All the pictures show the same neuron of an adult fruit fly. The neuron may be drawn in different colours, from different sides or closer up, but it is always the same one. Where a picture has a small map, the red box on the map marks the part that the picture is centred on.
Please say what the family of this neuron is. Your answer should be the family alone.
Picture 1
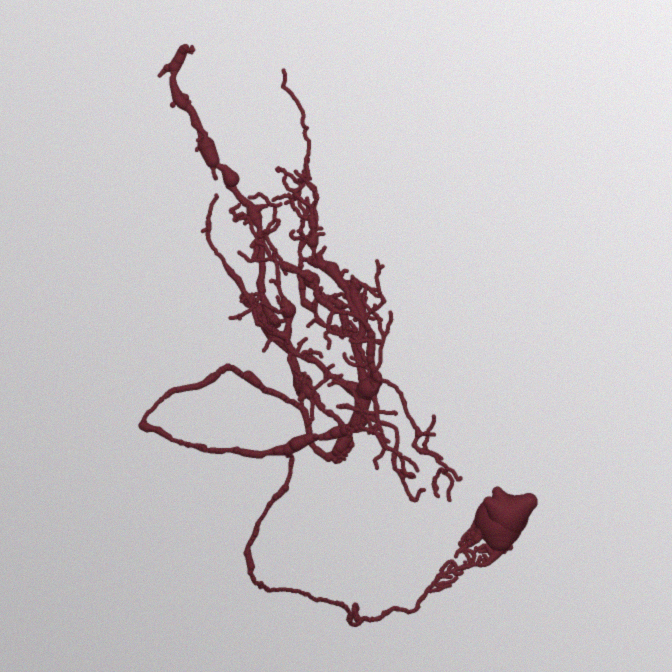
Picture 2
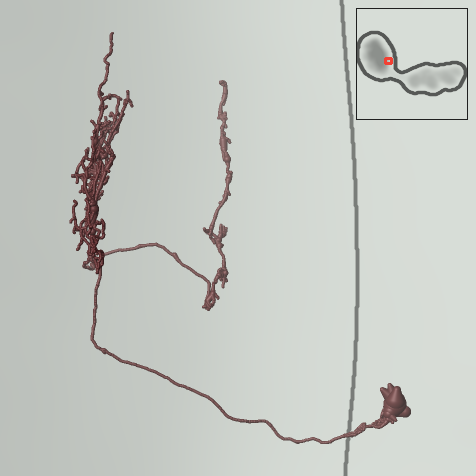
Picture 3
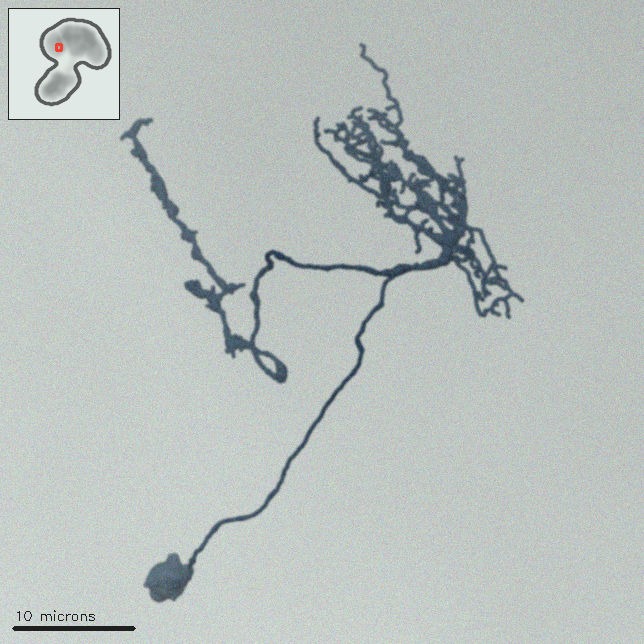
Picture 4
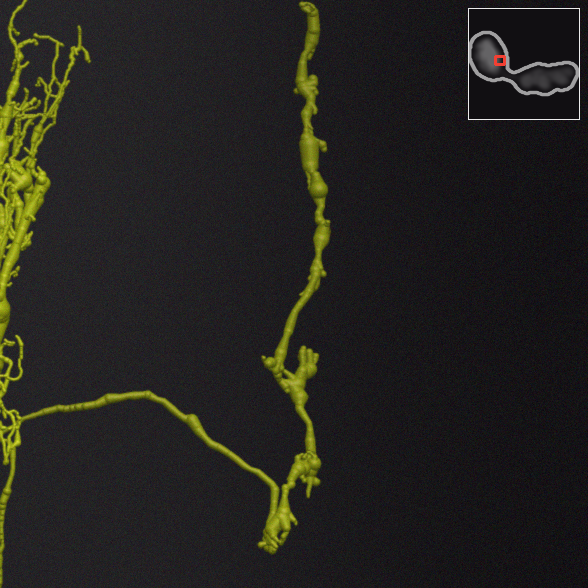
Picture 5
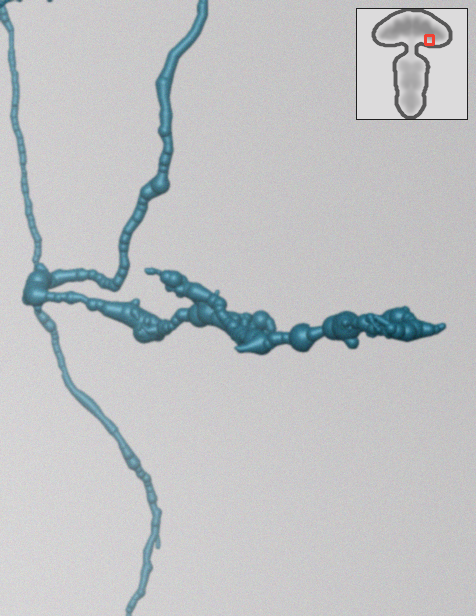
T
